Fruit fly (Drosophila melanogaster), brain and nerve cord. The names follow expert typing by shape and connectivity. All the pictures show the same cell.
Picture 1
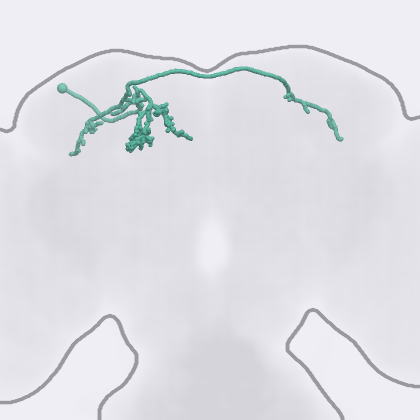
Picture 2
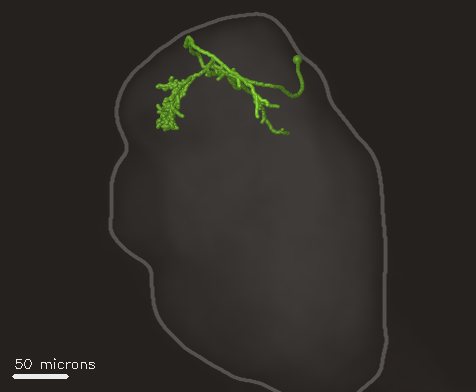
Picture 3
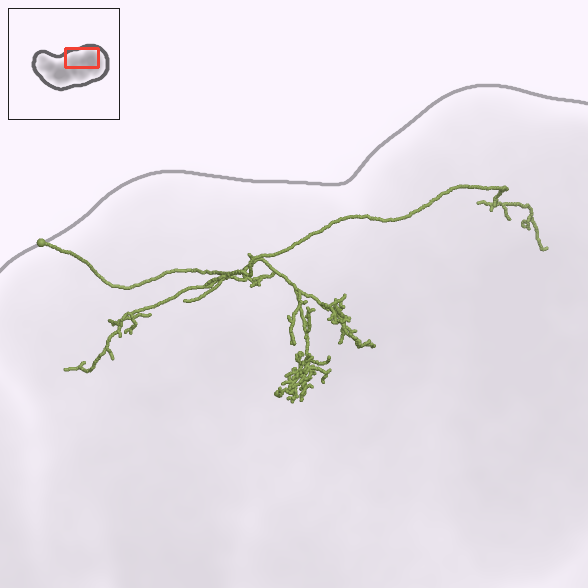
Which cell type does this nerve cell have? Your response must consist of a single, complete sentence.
For this nerve cell, the cell type is MBON15-like.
